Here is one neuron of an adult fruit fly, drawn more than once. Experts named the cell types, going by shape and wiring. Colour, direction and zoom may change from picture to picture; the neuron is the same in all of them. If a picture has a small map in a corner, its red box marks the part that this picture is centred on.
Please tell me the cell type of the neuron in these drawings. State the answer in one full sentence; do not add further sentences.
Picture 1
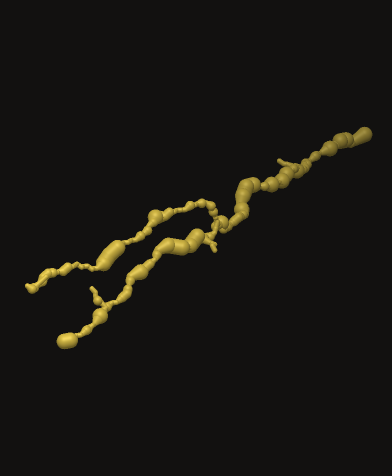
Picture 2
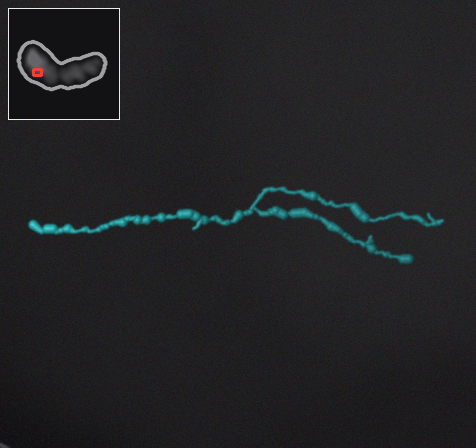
Of the cell type JO-B1_a is this neuron.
